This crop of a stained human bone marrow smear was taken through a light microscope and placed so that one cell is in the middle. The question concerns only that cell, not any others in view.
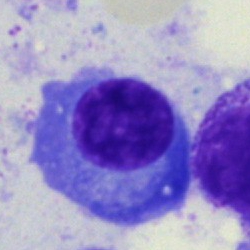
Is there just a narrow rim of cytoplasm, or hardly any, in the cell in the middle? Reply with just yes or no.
No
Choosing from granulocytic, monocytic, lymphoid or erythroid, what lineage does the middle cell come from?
lymphoid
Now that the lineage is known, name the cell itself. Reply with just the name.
plasma cell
